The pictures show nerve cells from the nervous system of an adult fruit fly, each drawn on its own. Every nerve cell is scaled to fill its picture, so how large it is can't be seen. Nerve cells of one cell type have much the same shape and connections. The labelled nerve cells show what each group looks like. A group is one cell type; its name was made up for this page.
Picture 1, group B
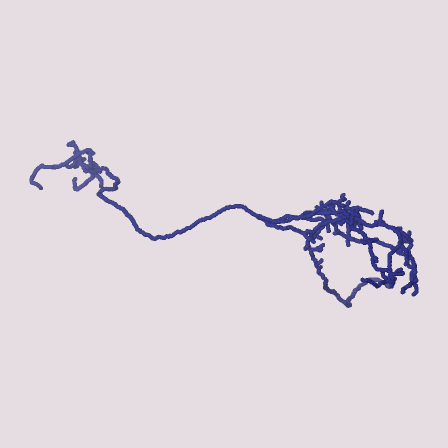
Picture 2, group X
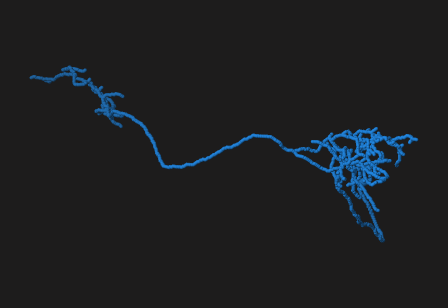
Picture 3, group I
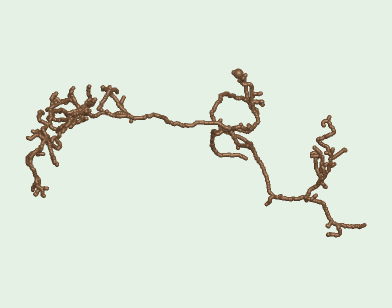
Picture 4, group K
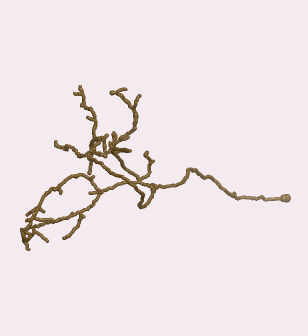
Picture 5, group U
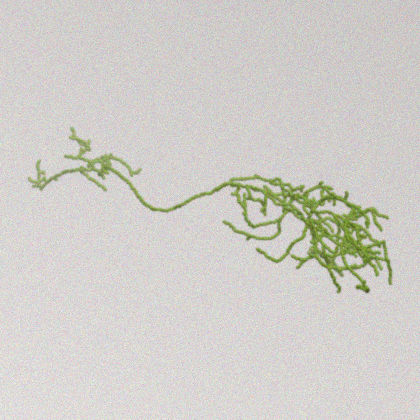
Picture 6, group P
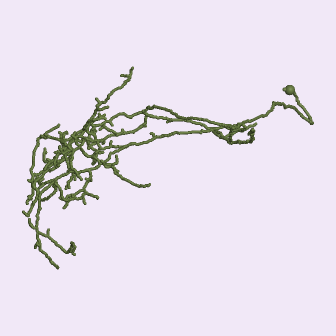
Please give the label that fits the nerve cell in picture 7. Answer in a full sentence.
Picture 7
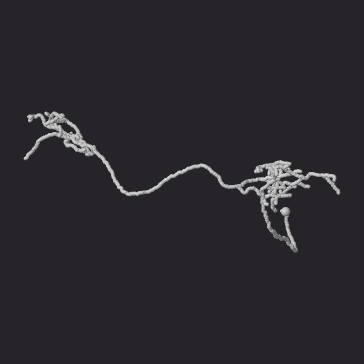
It belongs to group X.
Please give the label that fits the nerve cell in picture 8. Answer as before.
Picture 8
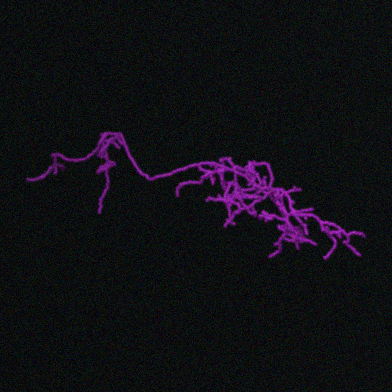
It belongs to group U.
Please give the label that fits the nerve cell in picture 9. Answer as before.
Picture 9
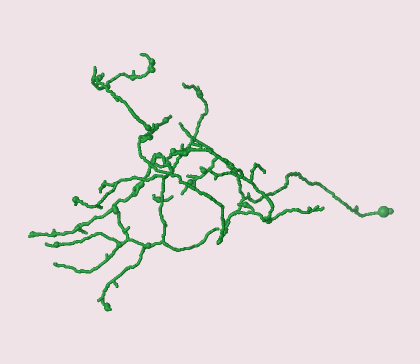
It belongs to group K.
